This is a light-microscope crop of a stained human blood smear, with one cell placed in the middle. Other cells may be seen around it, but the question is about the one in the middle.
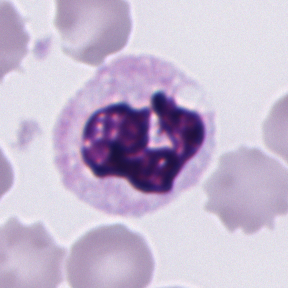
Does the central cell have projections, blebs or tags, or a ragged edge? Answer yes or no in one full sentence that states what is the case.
No, the outline of this cell is smooth and free of projections.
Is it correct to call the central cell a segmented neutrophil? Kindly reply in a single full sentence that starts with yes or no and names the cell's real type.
Yes, the cell of interest in the middle is a segmented neutrophil.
